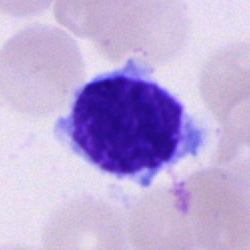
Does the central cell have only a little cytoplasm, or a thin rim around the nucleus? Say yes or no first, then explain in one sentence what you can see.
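Yes. The cytoplasm is scant and pale blue, forming only a narrow rim around the nucleus.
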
